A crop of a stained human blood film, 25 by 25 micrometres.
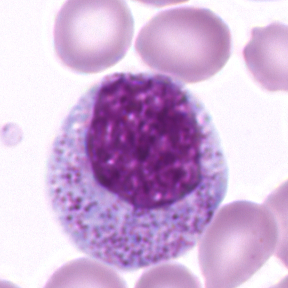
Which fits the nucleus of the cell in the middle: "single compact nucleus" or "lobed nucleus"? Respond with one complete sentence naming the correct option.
This cell's nucleus is a single compact mass, round, oval or kidney-shaped.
